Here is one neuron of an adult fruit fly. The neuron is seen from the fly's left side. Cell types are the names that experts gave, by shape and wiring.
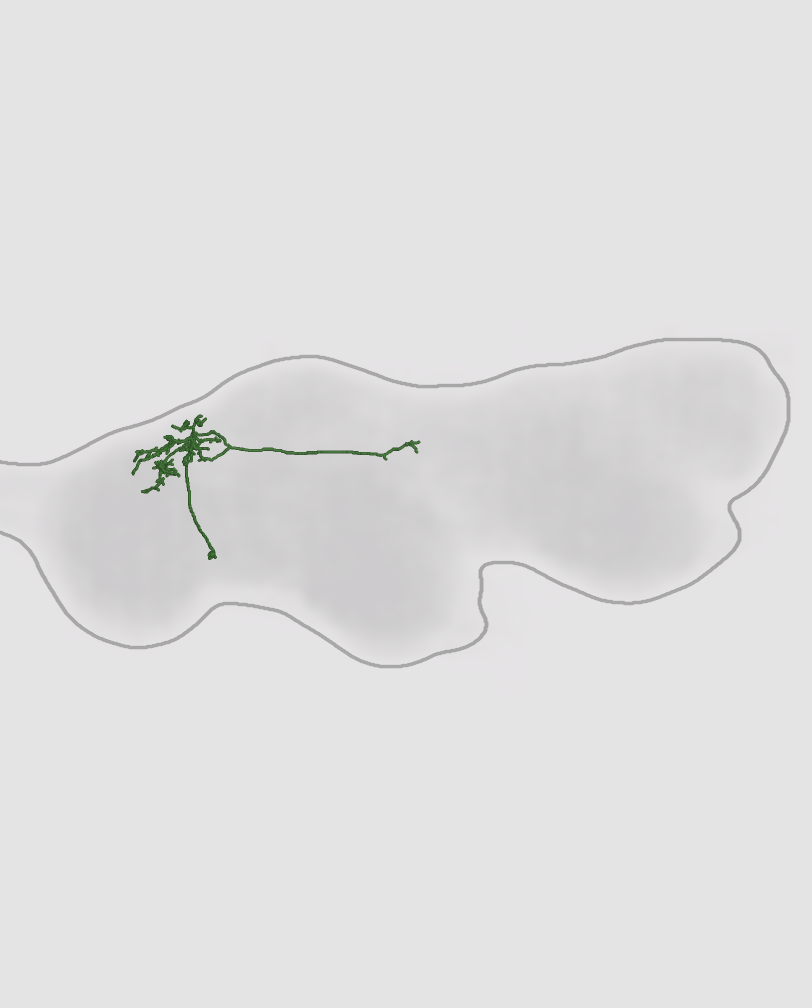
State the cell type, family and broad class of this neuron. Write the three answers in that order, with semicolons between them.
IN06A059; hemilineage 06A; nerve-cord intrinsic neuron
